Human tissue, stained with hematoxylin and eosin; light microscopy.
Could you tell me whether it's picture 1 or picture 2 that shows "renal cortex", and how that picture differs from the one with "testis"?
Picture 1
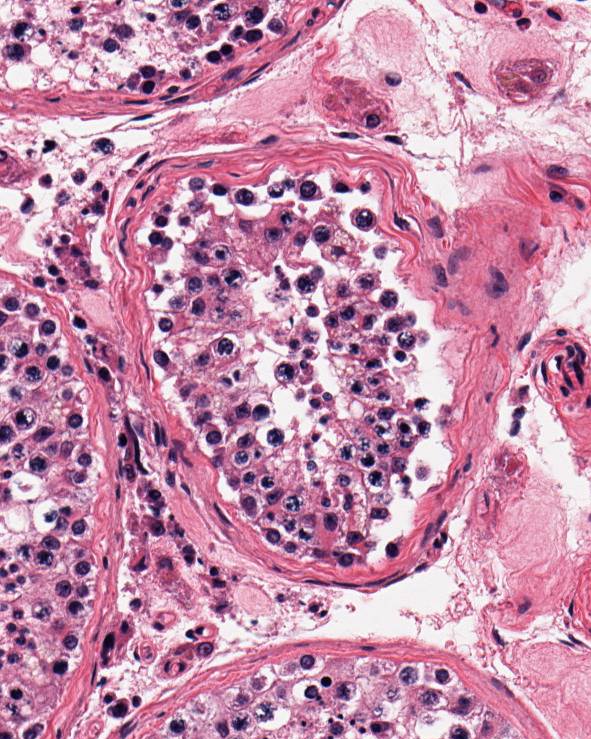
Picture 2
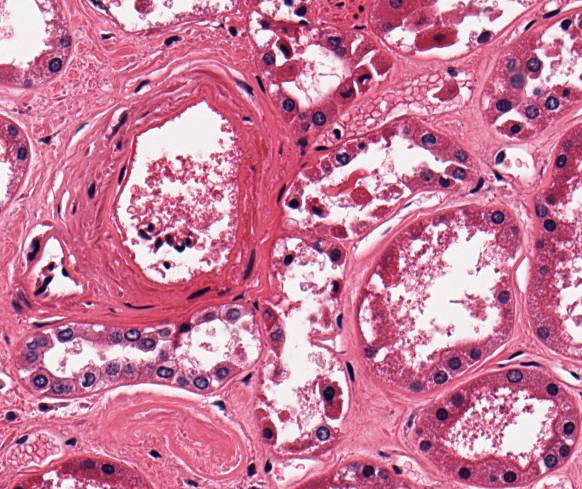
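Testis is shown in picture 1, renal cortex in picture 2. In the testis, rounded tubules are cut in cross-section, one complete in the centre and parts of others at the top left, left and bottom edges. The central tubule has a stratified lining of many layers of rounded cells, with large round cells carrying coarse, clumped dark chromatin scattered among them. Its lumen is irregular and contains loose, shed rounded cells. Renal cortex tubules, by contrast, have a single layer of cuboidal cells with pink granular cytoplasm and one round dark nucleus per cell, set toward the base. A thick-walled vessel at the upper left has a pink wall of concentric layers with flattened nuclei. Between the tubules, the stroma is pink and fibrous with scattered spindle-shaped nuclei.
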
